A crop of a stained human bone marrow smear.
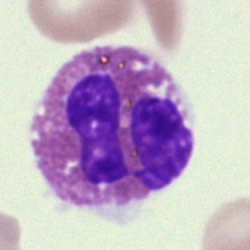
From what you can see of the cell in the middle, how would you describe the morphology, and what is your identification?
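Look at the nucleus first: it is split into two separate lobes lying side by side, left and right. The cytoplasm is plentiful and lilac-pink. Near the top of the cell you can find a few tiny orange-red dots in it. This is an eosinophil.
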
